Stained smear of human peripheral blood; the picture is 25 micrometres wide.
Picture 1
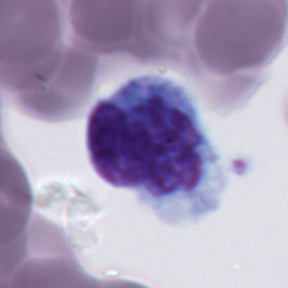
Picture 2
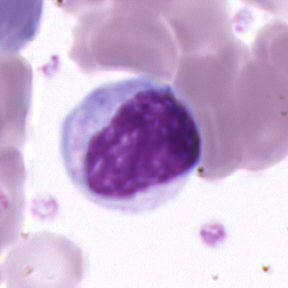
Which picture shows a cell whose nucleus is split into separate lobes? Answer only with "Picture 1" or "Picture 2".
Picture 1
